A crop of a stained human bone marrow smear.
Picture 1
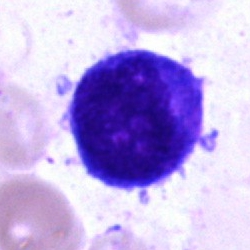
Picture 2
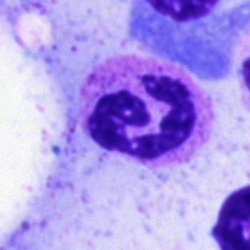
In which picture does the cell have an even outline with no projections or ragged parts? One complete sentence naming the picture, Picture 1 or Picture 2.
It is in Picture 2 that the cell has a smooth outline.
